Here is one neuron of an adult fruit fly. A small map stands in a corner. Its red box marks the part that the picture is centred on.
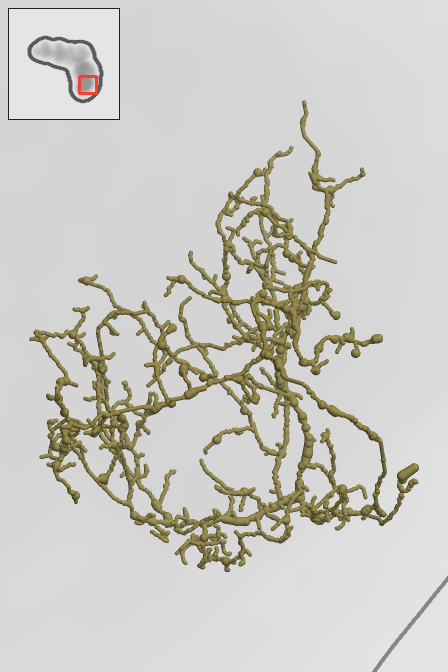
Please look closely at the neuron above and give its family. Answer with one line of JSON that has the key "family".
{"family": "hemilineage VLPa1_lateral"}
